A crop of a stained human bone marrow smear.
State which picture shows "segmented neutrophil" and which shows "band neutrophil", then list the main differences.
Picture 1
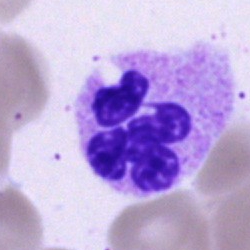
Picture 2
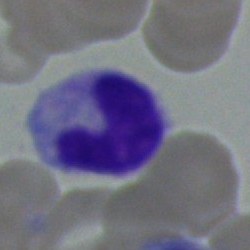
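Picture 1 shows a segmented neutrophil; picture 2 shows a band neutrophil.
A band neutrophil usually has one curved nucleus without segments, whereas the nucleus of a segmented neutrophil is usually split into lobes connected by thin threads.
This is the main difference between the two pictures: in picture 1 the nucleus is in lobes, while in picture 2 it is a single indented nucleus curving into a horseshoe shape. In picture 2 the notch of the nucleus opens toward the left, and most of the cytoplasm lies on that side, within the notch. In picture 1 the cytoplasm is plentiful and pale lilac-pink, with fine lilac granules scattered evenly through it. The outline of that cell is roughly rounded but somewhat irregular. In both, the chromatin is dense and stains deep purple.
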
